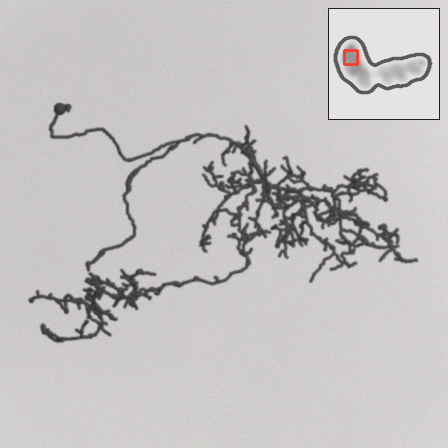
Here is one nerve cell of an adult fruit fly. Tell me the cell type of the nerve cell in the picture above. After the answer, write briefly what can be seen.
It is of cell type SMP125. It is a central-brain intrinsic neuron. The cell body is at the upper left of the picture. Dozens of branch ends can be seen.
